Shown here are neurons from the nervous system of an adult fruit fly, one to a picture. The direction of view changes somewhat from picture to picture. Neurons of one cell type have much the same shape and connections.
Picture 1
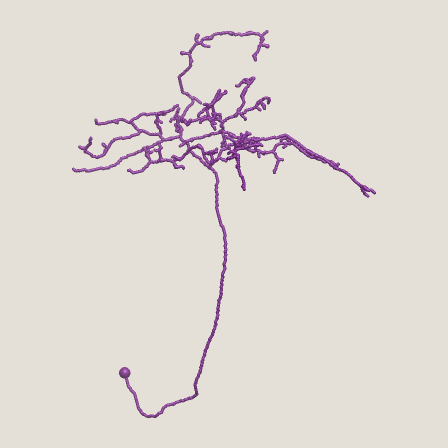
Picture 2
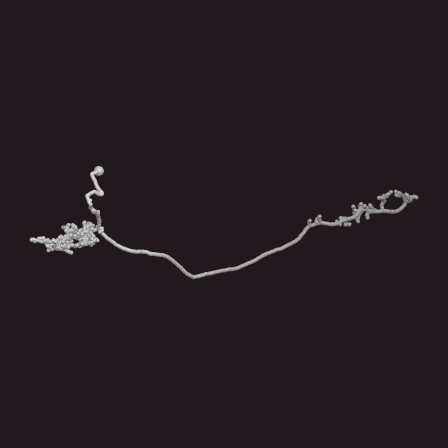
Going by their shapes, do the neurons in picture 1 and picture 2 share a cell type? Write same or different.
different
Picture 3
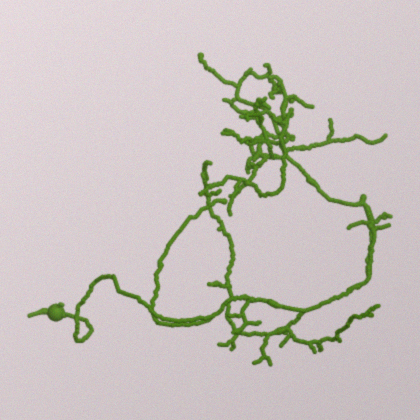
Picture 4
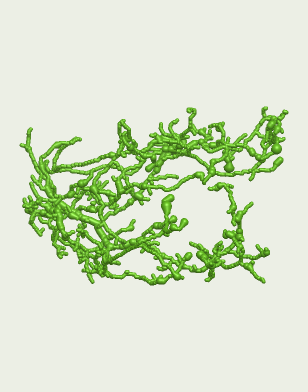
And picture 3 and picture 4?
same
